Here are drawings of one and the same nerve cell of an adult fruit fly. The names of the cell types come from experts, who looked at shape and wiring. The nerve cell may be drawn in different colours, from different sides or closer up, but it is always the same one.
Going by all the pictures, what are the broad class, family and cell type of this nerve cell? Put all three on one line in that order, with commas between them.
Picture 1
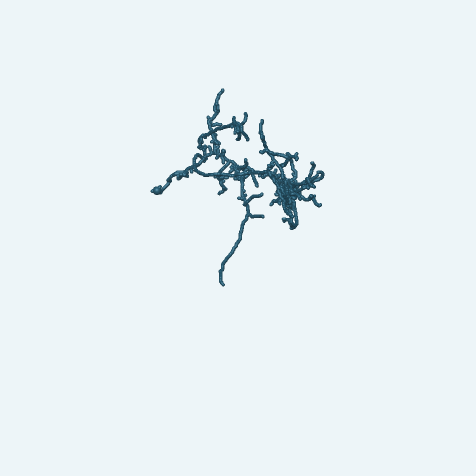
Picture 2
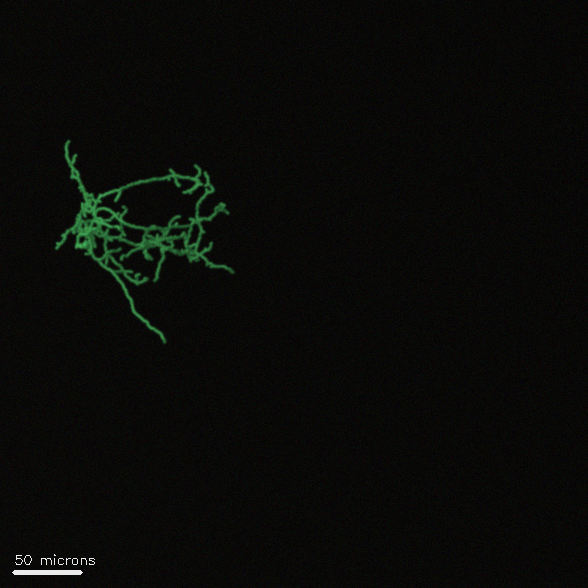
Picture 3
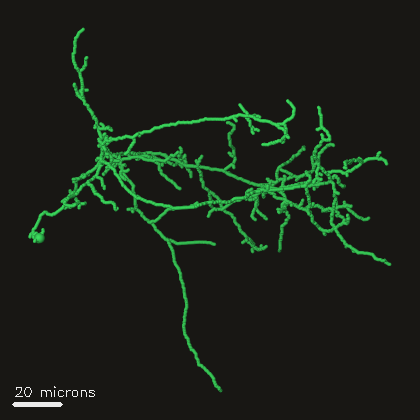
central-brain intrinsic neuron, hemilineage SLPa&l1_anterior, PLP054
